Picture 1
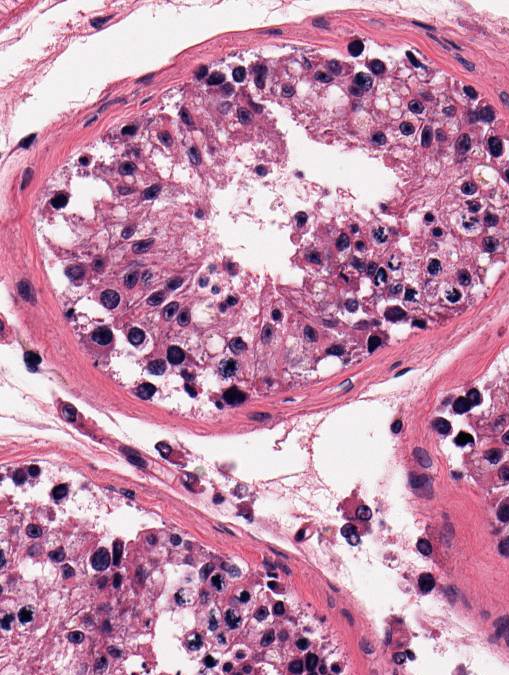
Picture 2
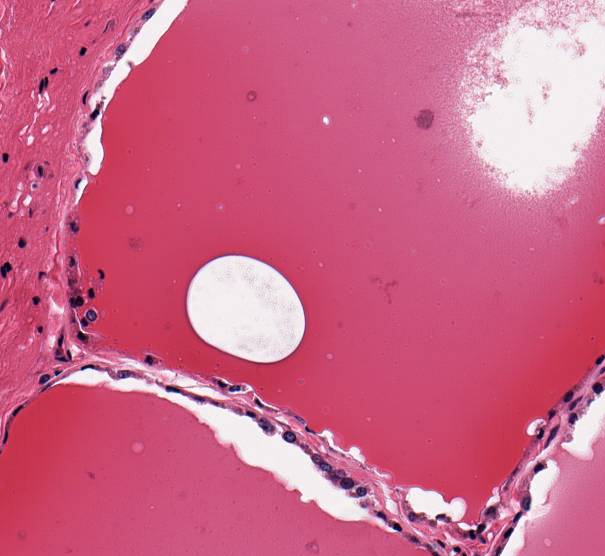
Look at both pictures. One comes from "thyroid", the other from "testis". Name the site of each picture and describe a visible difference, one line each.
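Picture 1 shows tissue from the testis. The lining of the upper tubule is a stratified epithelium several cells thick, extending from the wall toward the centre.
Picture 2 shows tissue from the thyroid. The spaces are lined by a single layer of flattened cells with elongated dark nuclei.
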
